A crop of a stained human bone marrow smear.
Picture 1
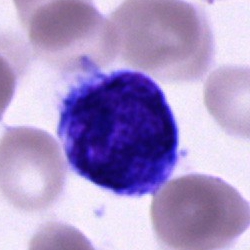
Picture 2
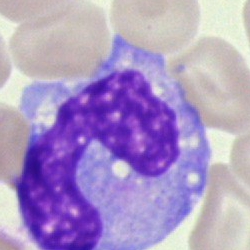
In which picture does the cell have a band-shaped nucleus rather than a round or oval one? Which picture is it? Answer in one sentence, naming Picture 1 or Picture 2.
The curved band nucleus without separate lobes is that of the cell in Picture 2.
